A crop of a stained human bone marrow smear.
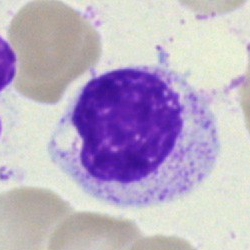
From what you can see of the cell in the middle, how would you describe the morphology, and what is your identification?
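Start with the chromatin: dark purple and coarsely clumped. The cytoplasm around it is pale greyish-blue, with fine purple granules scattered through it. Just left of the nucleus there's a pale patch with hardly any granules. That's a myelocyte.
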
